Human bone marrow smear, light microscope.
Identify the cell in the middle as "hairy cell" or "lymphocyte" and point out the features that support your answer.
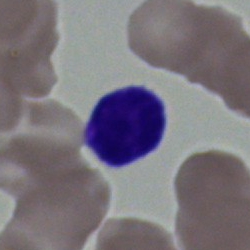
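A lymphocyte, as I read it. The nucleus takes up almost the whole cell, so there is little space left for cytoplasm.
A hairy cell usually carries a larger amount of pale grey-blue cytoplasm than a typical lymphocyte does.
With the nucleus filling nearly everything, that larger amount is absent here, which sets this cell apart from a hairy cell. Beyond that, the outline is smooth and roughly oval, the chromatin is dense and stains deep purple, and I see no granules anywhere in the cell.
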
